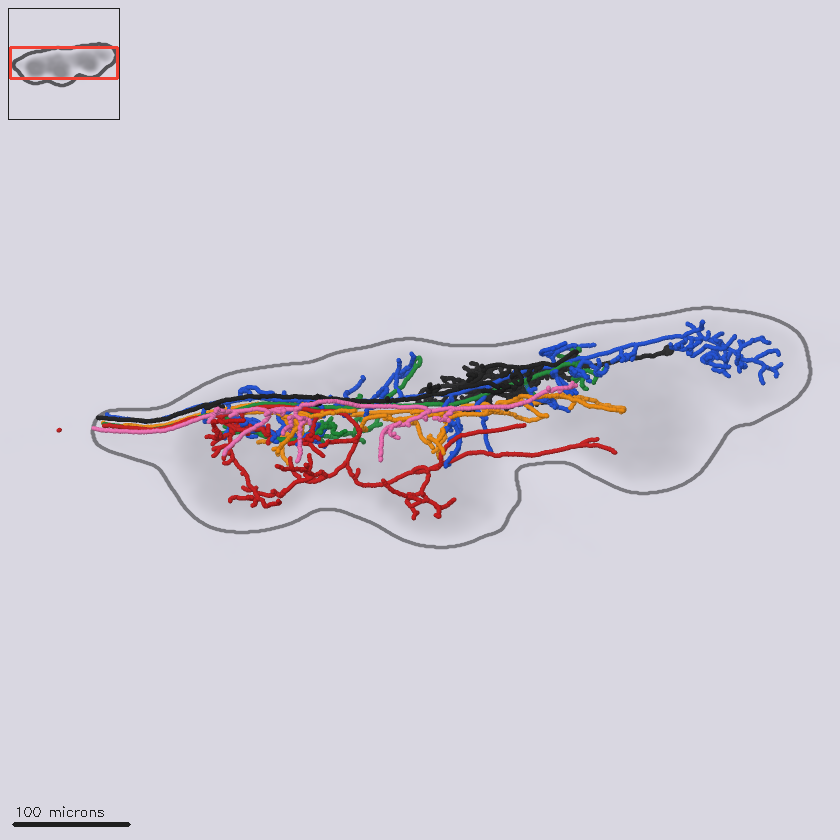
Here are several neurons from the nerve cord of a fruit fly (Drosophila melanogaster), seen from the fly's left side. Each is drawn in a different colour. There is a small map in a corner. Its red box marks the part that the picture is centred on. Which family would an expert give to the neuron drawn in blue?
hemilineage PSp2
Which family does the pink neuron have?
DNpe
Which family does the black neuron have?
hemilineage 06A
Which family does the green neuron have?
pMP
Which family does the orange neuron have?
DNpe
